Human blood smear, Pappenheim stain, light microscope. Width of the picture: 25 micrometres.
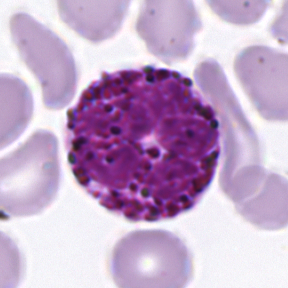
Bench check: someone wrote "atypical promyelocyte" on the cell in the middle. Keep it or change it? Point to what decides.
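This cell measures about 14 micrometres across and lies among red cells that do not overlap it. Its granules are most crowded along the rim and lie over the nucleus, partly hiding it. The nuclear lobes stain a reddish purple. Weighed against the two names, the size and the granules covering the nucleus agree with a basophil.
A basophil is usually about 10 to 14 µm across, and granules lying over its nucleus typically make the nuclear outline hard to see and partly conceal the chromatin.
The lobed nucleus does not separate the two names.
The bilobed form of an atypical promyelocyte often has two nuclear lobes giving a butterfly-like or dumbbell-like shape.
Nothing else seen here speaks for an atypical promyelocyte. The cell is a basophil, and atypical promyelocyte does not fit.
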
